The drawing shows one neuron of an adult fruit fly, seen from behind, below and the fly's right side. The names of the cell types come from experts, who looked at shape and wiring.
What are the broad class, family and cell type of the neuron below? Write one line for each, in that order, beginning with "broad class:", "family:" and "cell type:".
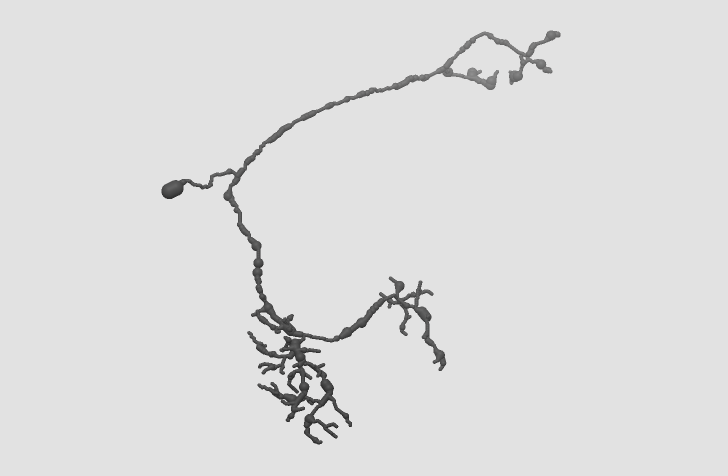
broad class: visual projection neuron
family: LLPC
cell type: LLPC2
